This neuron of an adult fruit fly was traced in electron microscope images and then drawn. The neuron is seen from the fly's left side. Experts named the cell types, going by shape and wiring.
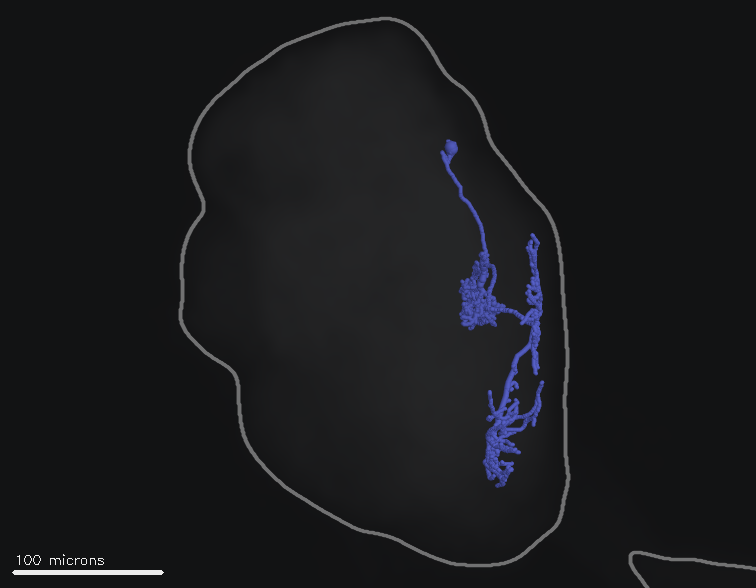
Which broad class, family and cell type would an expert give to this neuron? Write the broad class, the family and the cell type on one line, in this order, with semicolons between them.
visual centrifugal neuron; hemilineage DM1_posterior; V1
